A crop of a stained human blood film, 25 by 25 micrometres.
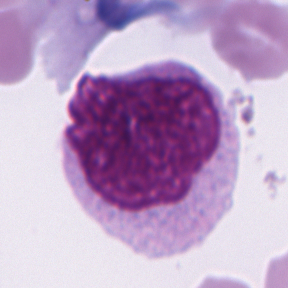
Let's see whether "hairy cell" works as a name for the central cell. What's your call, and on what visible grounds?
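The cell measures about 17 micrometres across.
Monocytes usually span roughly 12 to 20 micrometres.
That size, then, goes with monocyte. Now the cytoplasm: it is pale lilac rather than deep blue and holds many fine, dust-like violet granules.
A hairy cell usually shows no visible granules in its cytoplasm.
Those granules therefore speak against hairy cell. No distinct nucleoli show in the nucleus.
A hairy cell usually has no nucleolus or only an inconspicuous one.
On that point alone, hairy cell would not be ruled out. The outline is roughly round and smooth. Putting it all together, this is a monocyte, not a hairy cell.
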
